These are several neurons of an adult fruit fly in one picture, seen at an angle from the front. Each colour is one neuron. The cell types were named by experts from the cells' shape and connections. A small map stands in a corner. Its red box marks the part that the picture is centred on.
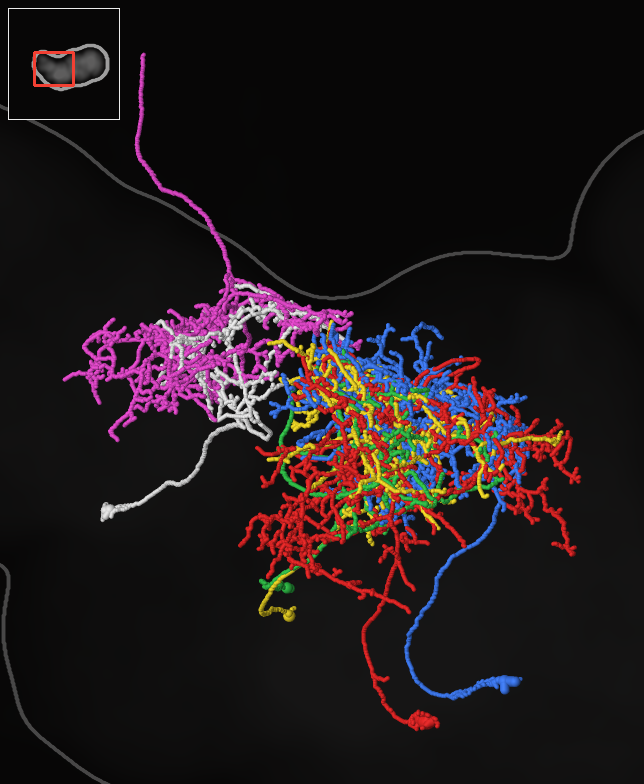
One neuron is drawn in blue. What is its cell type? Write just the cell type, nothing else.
IN13A013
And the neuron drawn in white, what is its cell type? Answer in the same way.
IN07B030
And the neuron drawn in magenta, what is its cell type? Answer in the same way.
hDVM MN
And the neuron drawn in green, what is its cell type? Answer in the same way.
IN06A081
